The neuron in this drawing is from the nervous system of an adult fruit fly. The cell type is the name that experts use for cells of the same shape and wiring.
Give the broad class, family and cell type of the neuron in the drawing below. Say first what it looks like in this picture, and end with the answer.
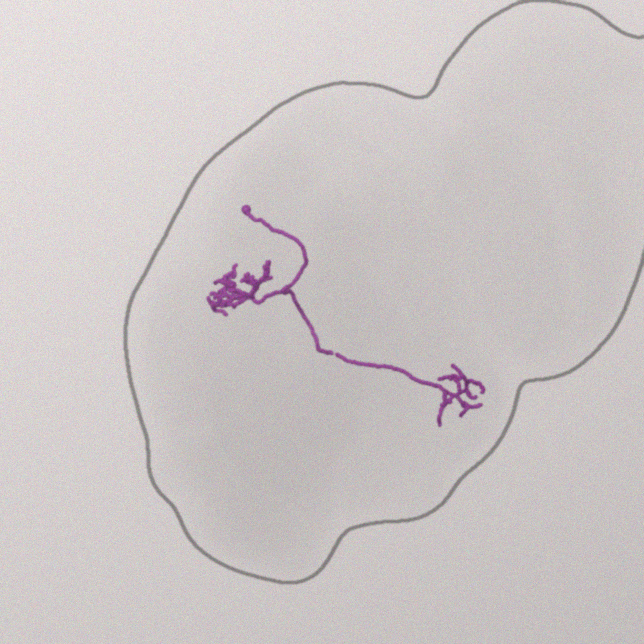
As drawn here it is wider than it is tall. This is a central-brain intrinsic neuron. The family is hemilineage ALv1. The cell type is M_vPNml68.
